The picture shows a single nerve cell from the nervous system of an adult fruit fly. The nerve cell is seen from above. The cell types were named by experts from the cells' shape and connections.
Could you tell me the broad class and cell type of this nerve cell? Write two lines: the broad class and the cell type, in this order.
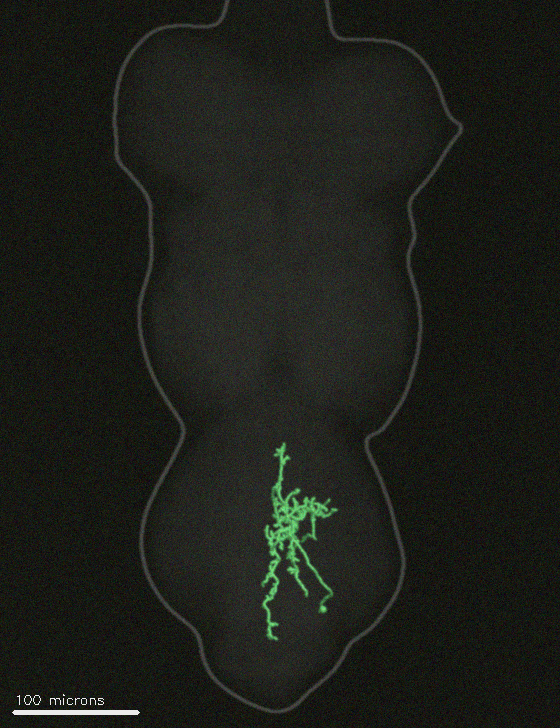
nerve-cord intrinsic neuron
INXXX402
